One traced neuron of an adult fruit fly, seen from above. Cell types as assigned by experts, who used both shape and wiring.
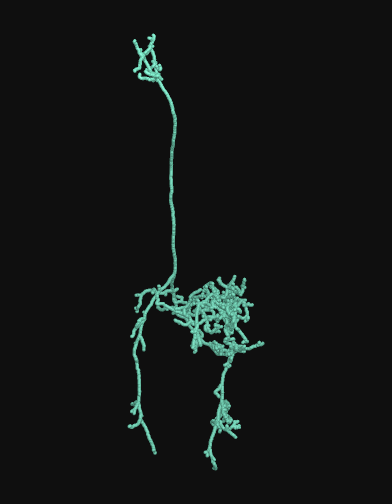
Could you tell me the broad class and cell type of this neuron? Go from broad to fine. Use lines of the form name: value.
broad class: ascending neuron
cell type: ANXXX072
